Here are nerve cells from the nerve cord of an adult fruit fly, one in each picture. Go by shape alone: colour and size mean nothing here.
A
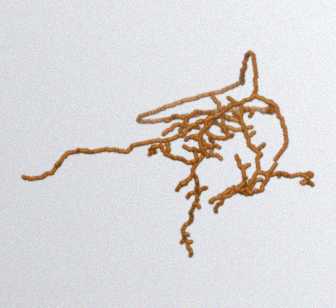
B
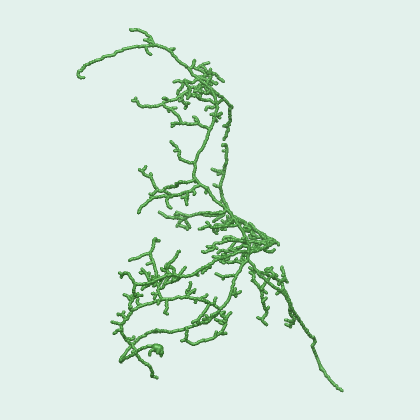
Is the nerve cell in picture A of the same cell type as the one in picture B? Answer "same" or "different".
different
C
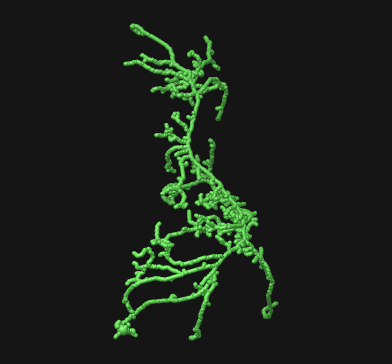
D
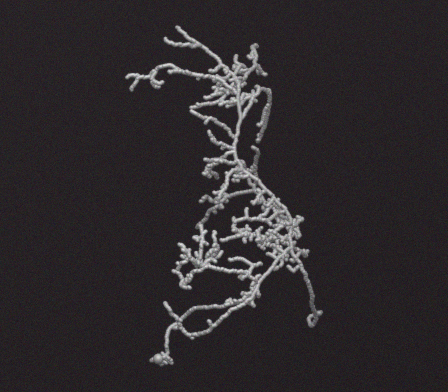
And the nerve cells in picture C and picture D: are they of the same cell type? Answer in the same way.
same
